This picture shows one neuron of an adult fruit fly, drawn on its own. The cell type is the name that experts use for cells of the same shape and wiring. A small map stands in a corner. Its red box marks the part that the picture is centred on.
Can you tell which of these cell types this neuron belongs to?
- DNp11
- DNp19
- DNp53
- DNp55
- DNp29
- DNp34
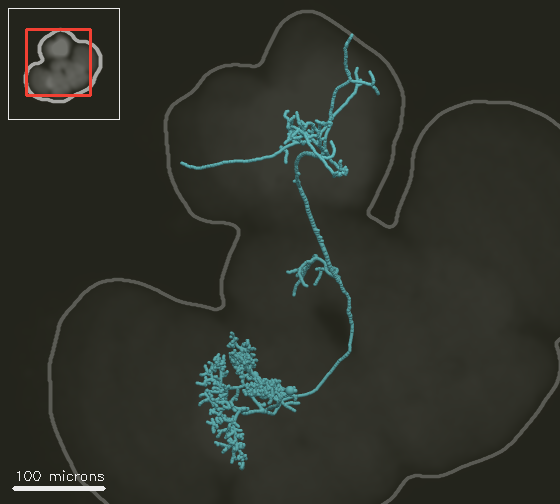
DNp11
